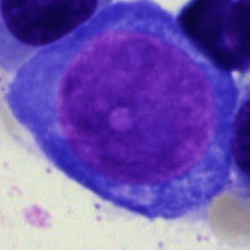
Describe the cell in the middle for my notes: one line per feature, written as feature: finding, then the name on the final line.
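Outline: irregular and somewhat angular, rather than smoothly round
Nucleolus: a single pale one, near the centre of the nucleus
Cytoplasm: stained deep blue
Just below the nucleus: a paler, mottled zone of cytoplasm
Name: proerythroblast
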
